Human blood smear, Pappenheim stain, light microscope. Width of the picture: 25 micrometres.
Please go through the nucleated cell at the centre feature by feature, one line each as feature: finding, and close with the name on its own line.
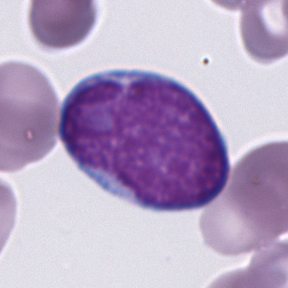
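Outline: a smooth oval, and I find no surface projections
Size: about 16 by 11 micrometres
Nucleus: about 16 by 10 micrometres, taking up roughly 90% of the cell's area
Chromatin: finely granular, evenly spread, no coarse clumps
Pale patch: bluish and rounded, in the upper left of the nucleus
Cytoplasm: a thin blue rim, widest at the lower left
Name: so, myeloblast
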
